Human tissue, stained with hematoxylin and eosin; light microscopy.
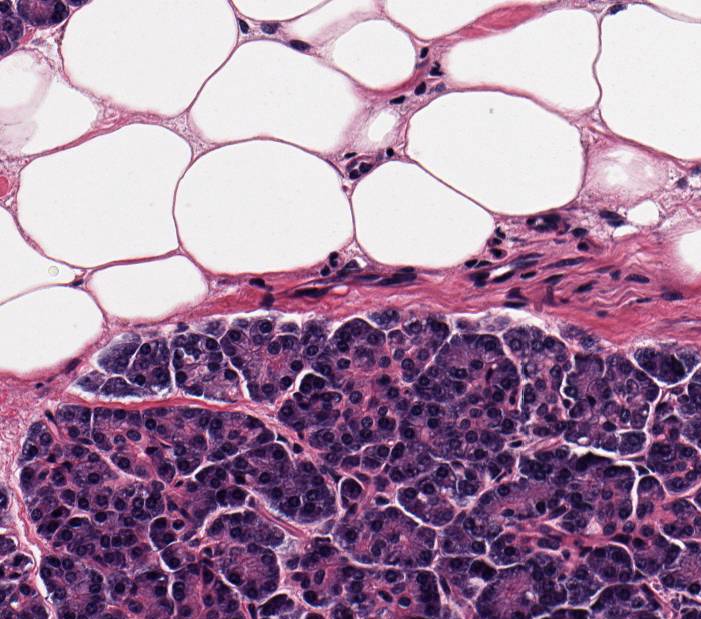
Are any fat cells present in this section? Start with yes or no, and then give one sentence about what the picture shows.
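Yes. Fat fills the upper half of the field and densely cellular glandular tissue fills the lower half.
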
